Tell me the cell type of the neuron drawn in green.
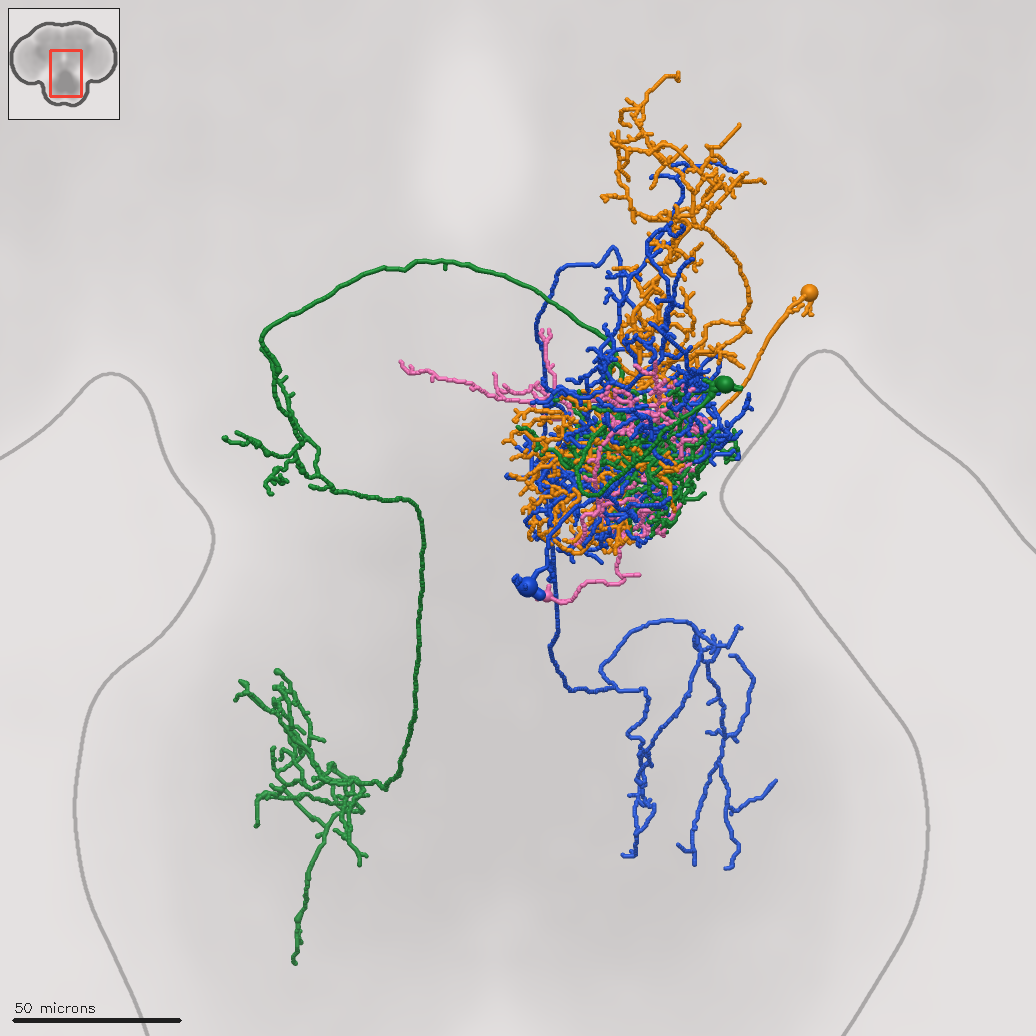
DNge101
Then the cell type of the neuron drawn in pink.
GNG250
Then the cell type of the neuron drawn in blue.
DNge105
